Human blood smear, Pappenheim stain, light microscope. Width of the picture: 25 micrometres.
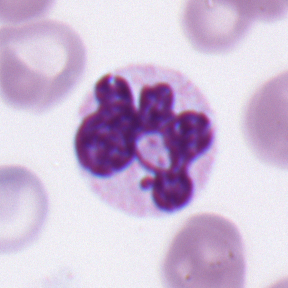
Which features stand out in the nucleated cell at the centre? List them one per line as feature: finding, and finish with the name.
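Size: about 13 micrometres across
Lobes: in a rough ring around a pale central space
Chromatin: dark purple, coarsely clumped
Cytoplasm: fine, faint pinkish granules
Small body: round and dark, beside the lowest lobe on its left
Name: segmented neutrophil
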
